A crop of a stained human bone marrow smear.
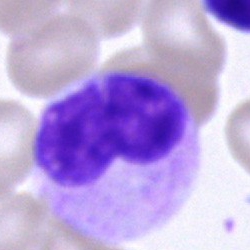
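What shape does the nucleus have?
It is notched along its upper edge, so it looks two-lobed, rather like a kidney.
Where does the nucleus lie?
In the upper part of the cell, with most of the cytoplasm in a broad zone beneath it.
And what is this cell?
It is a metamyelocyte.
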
